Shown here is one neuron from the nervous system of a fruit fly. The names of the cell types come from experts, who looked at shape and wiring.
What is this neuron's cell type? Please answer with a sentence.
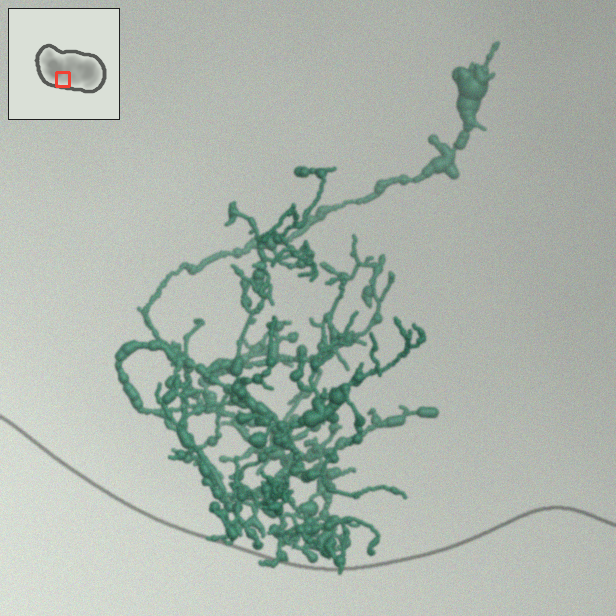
The cell type is IN01B006.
